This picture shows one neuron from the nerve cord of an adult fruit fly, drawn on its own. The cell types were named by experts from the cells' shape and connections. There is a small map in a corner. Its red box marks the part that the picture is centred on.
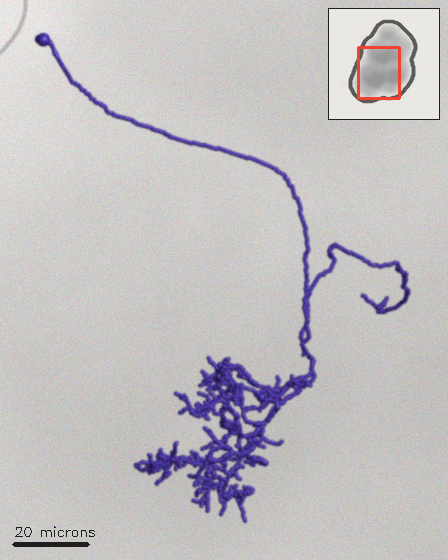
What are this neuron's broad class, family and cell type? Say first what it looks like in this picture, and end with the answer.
From top to bottom in the picture it spans about 130 microns. The picture shows dozens of branch ends. This is a nerve-cord intrinsic neuron. Its family is hemilineage 23B. The cell type is IN23B085.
